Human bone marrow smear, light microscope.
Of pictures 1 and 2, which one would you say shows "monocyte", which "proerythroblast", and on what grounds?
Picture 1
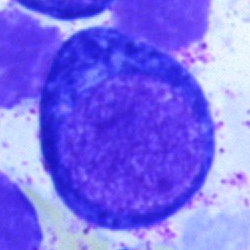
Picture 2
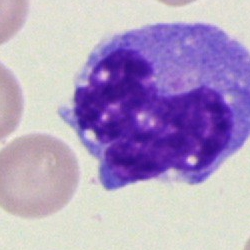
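Picture 1 is the proerythroblast, and picture 2 is the monocyte. The proerythroblast has only a narrow rim of deep blue cytoplasm around its nucleus, broadest along the upper left side, while the monocyte has abundant cytoplasm lying mainly above and to the right of its nucleus. The colour differs as well: deep blue in the first, a pale greyish lilac-blue in the second. The proerythroblast's chromatin is fine and evenly stippled purple, whereas the monocyte's stains deep purple throughout the nucleus. Look at the edges too: the proerythroblast is smooth and oval with no projections from its surface, but the monocyte has an irregular outline with a small pale-blue bulge at the left edge. There are no granules in the proerythroblast's cytoplasm, and over the monocyte's nucleus you can see several small white round spots. The red cells are off to the monocyte's left.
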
